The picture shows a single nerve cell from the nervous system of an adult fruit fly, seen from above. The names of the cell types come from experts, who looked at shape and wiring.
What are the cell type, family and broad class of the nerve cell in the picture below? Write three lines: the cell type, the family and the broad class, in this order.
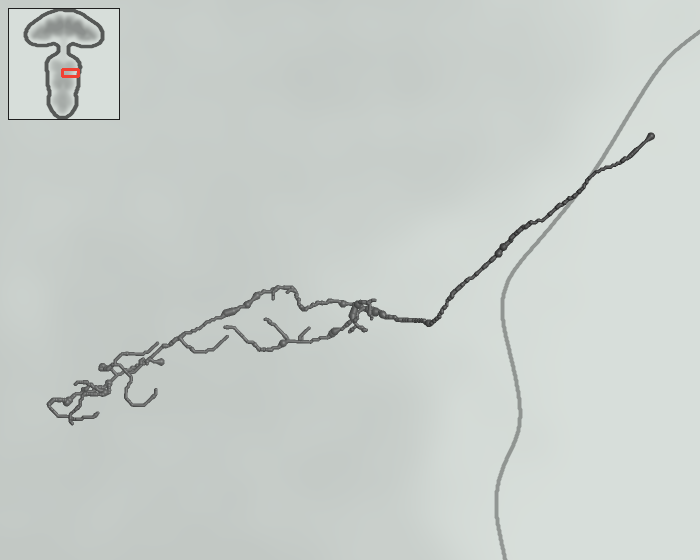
WG3
class gustatory
sensory neuron entering the nerve cord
